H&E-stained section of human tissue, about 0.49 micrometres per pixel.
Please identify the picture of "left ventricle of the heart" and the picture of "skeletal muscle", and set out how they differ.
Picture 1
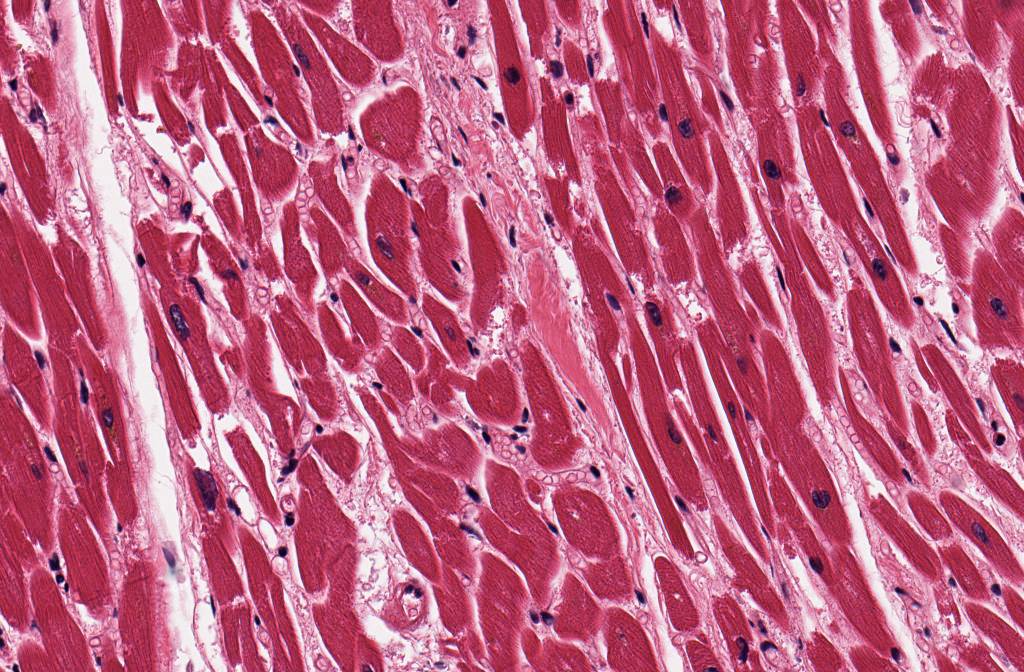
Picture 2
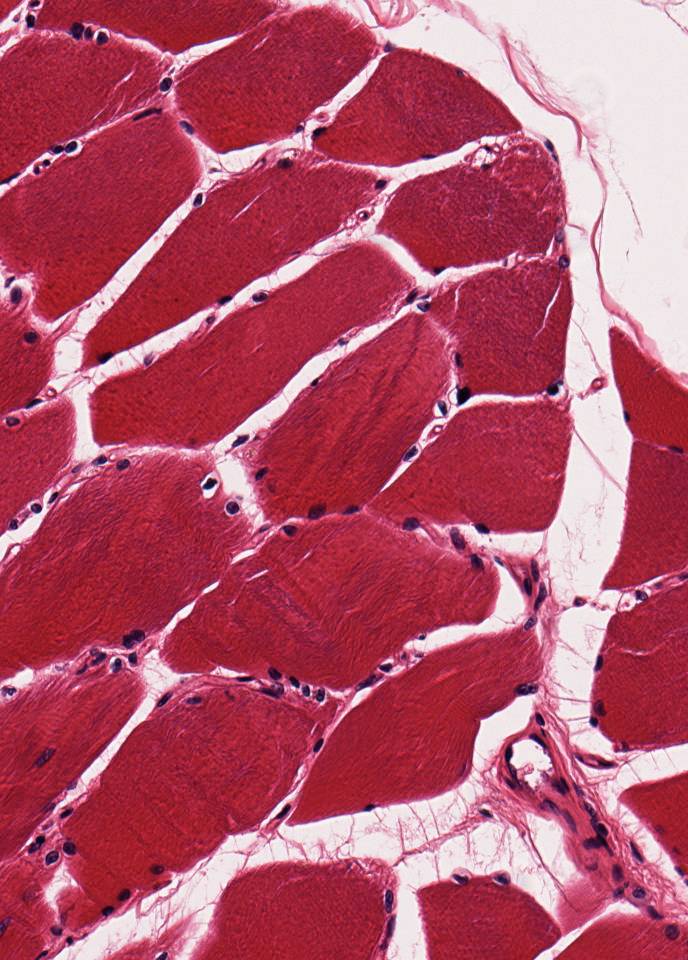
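Let's take the first picture: that is left ventricle of the heart, and the second is skeletal muscle. Now look at the nuclei. In the first picture each fibre has a single oval dark purple nucleus lying centrally. In the second the nuclei are small, dark and flattened, and they sit at the edges of the fibres rather than in their centres.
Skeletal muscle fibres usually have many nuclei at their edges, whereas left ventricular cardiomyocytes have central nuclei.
In the first picture, thin strands of pale connective tissue separate closely packed fibres. In the central band these fibres are cut across or obliquely, giving rounded and irregular profiles. Their cytoplasm is deep red-pink, and here and there you can make out faint cross striations. In the second picture the cytoplasm stains a deep, fairly even red with eosin. Pale clefts between neighbouring fibres hold thin strands of endomysium with small elongated nuclei. The upper right corner of that second field is empty white space edged by a thin wavy strip of connective tissue.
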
